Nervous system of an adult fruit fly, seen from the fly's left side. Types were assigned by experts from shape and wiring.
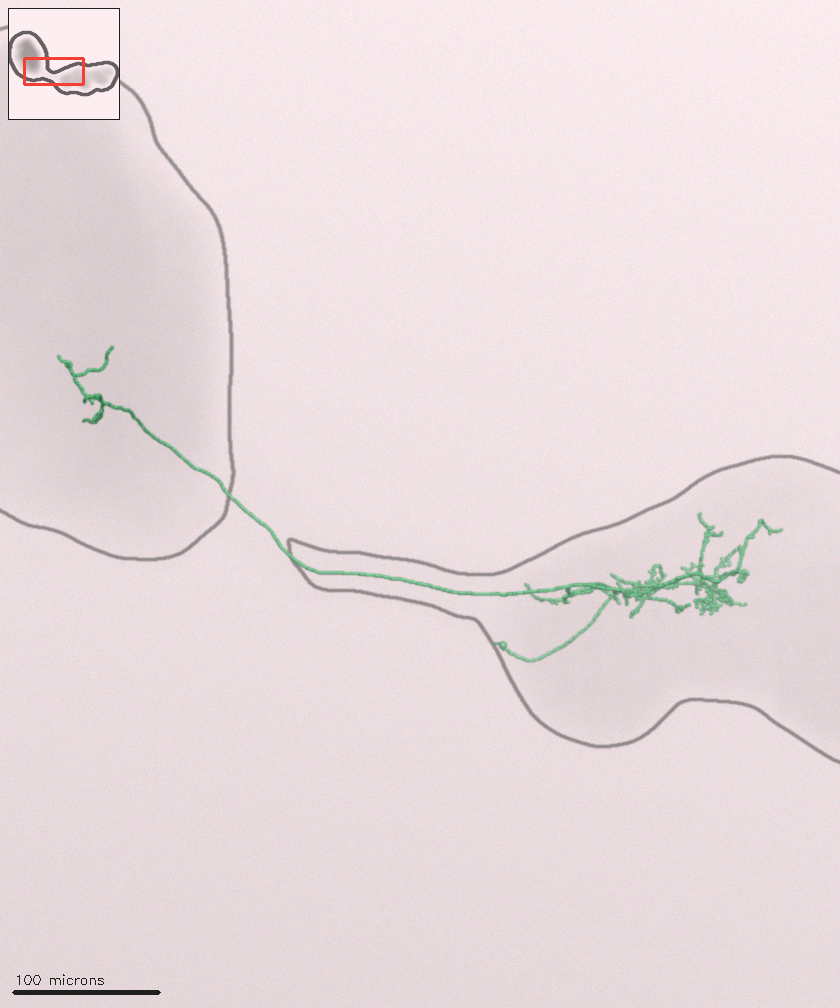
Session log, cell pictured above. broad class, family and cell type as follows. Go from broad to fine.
ascending neuron; hemilineage 07B; AN07B116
